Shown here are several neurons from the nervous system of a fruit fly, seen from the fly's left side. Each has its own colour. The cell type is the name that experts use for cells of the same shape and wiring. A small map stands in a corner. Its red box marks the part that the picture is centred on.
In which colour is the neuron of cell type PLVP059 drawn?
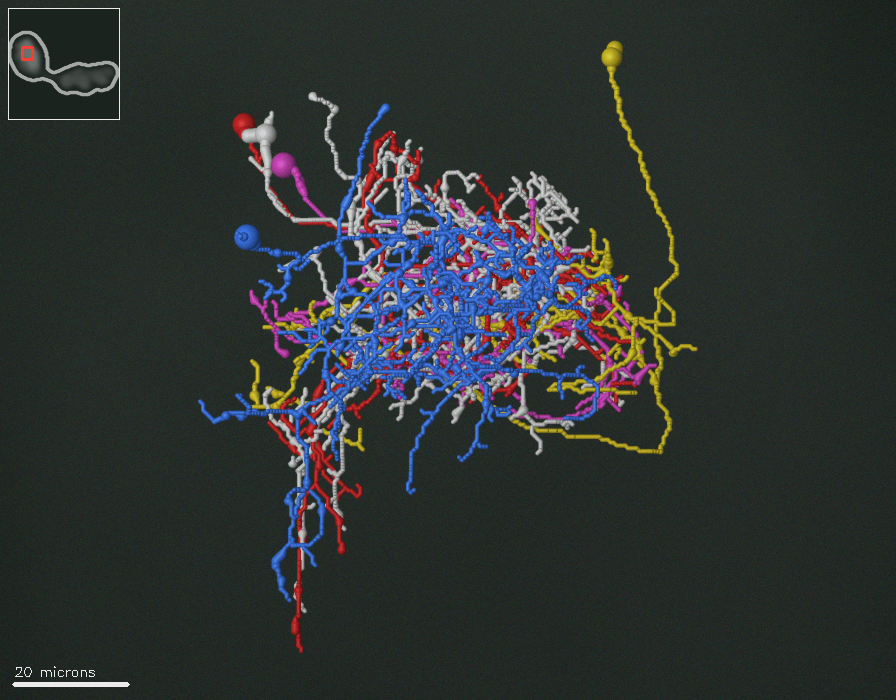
magenta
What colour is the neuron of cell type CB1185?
blue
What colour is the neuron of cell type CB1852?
white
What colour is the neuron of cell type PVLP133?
yellow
